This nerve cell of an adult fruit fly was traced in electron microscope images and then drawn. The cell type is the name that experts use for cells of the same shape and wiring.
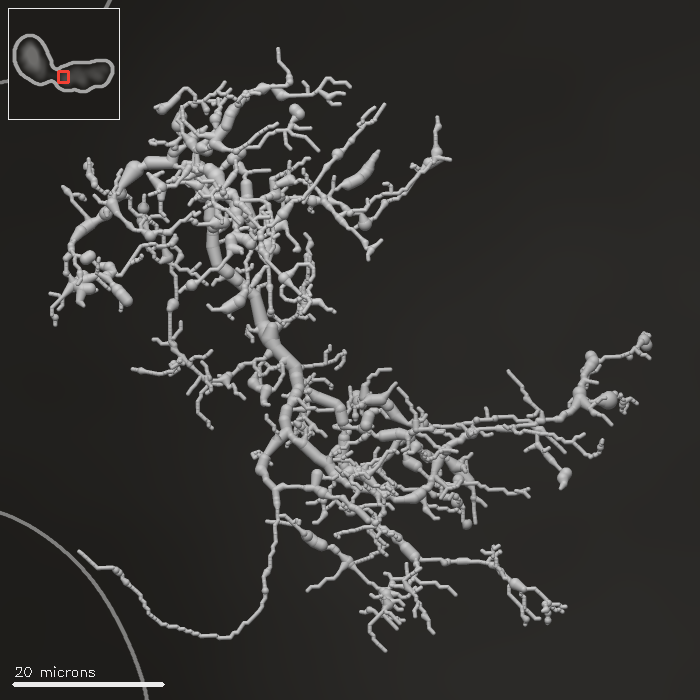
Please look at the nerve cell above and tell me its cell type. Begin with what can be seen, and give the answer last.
From top to bottom in the picture it spans about 80 microns. The picture shows more than a hundred branch ends. It is a nerve-cord intrinsic neuron. It is of cell type IN13A021.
